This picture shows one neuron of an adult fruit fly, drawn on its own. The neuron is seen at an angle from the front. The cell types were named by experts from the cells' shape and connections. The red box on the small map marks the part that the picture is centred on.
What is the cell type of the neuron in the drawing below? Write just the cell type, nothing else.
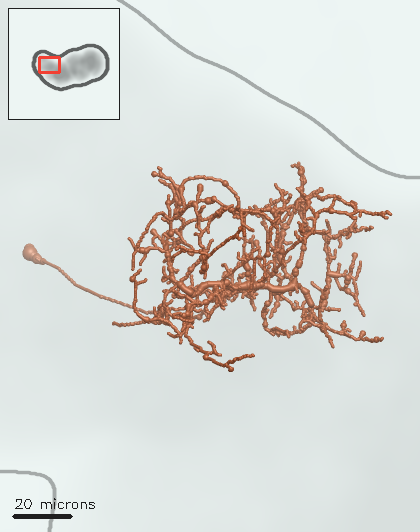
IN06B049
